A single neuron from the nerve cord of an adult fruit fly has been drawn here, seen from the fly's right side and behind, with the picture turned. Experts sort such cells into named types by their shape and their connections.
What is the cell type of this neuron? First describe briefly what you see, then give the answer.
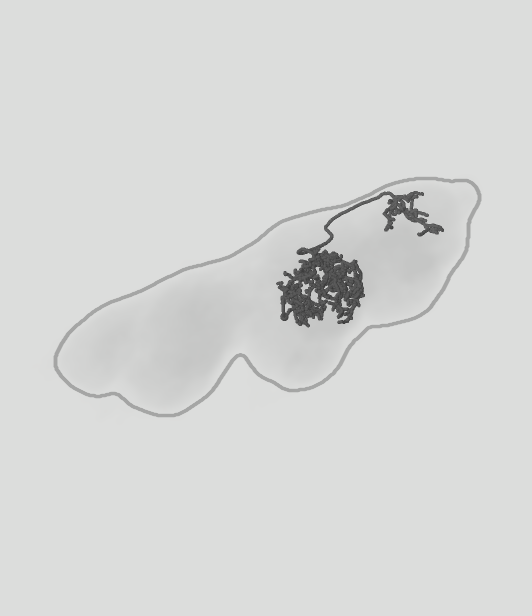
As drawn here it is about as wide as it is tall. This is a nerve-cord intrinsic neuron. It is of cell type IN03A005.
